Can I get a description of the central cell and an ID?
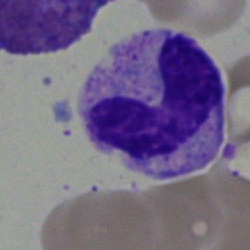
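The cell outline is round, with a smooth edge. Its nucleus forms a thick curved band bent into a horseshoe shape, and the open side of the bend faces the upper left of the cell. Cytoplasm is moderate in amount and pale lilac. The cell is a band neutrophil.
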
